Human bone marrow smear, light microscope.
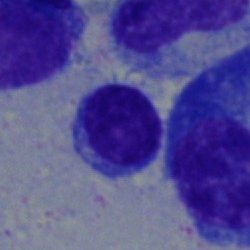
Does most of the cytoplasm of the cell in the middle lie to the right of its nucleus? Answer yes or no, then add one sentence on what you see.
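No. The cytoplasm is a thin blue rim, widest at the lower left.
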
